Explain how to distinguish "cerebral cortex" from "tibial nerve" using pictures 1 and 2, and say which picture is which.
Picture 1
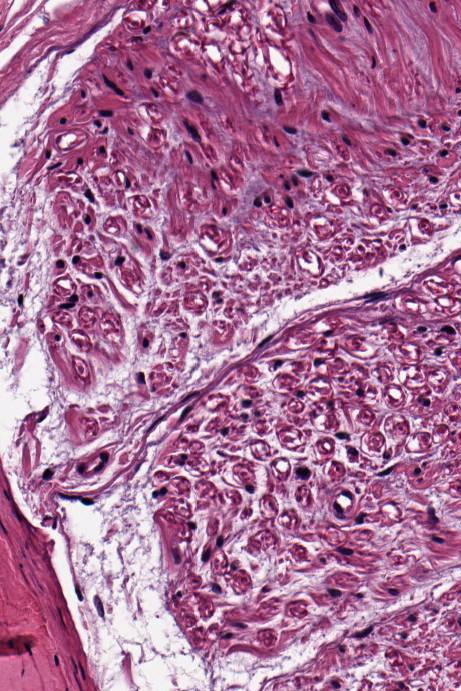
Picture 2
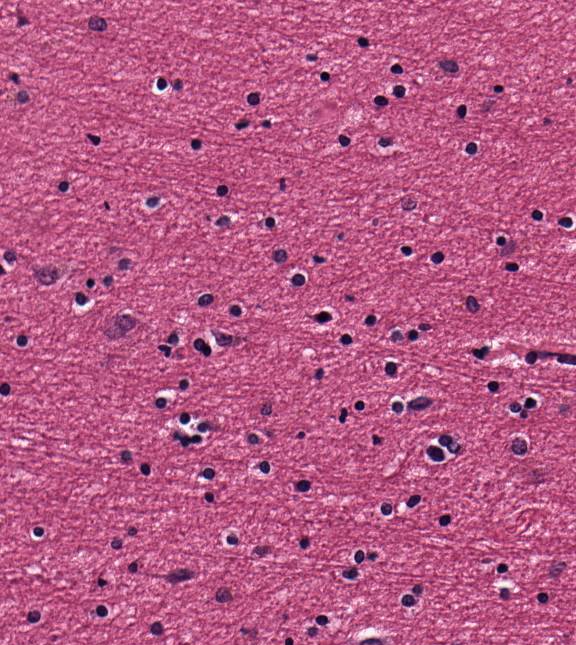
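So: picture 1 is the tibial nerve, picture 2 the cerebral cortex. Picture 1 shows two compartments of tightly packed small round profiles, split by a thin fibrous band running diagonally from lower left toward the right. Most profiles are cut across and have a small pink core ringed by a pale halo. Hmm, picture 2 is a pink fibrillary matrix throughout, with scattered nuclei and no epithelium or glands. Halos appear there too, I notice, but around many of its small, round, dark nuclei, which are spread fairly evenly. Picture 1's nuclei sit singly between profiles: small, dark, many elongated, with flattened spindle-shaped ones along the band.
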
